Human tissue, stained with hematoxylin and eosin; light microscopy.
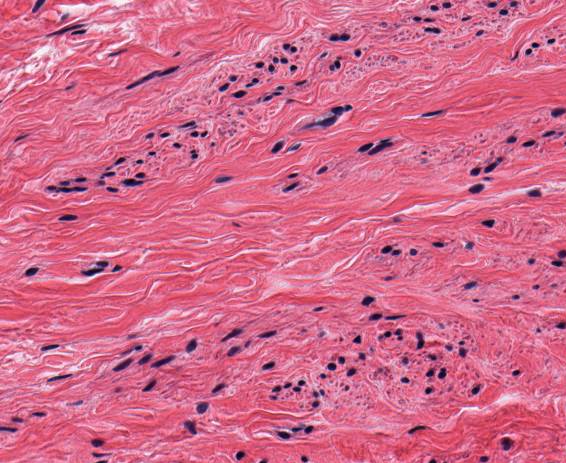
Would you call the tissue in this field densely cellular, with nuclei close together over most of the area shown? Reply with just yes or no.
No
